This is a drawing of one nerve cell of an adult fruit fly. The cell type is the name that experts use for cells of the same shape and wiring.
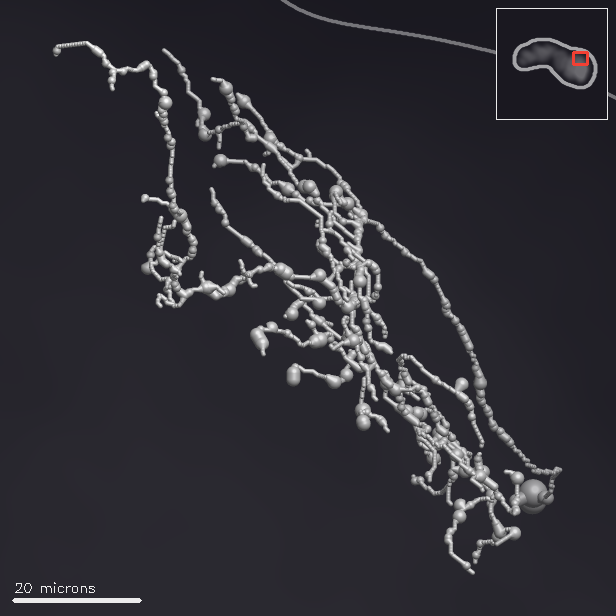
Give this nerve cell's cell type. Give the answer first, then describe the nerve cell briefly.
Its cell type is GNG401. Its broad class is central-brain intrinsic neuron. The cell body can be seen at the lower right of the picture. By the scale bar it is about 85 microns tall in this view. Dozens of branch ends can be seen.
